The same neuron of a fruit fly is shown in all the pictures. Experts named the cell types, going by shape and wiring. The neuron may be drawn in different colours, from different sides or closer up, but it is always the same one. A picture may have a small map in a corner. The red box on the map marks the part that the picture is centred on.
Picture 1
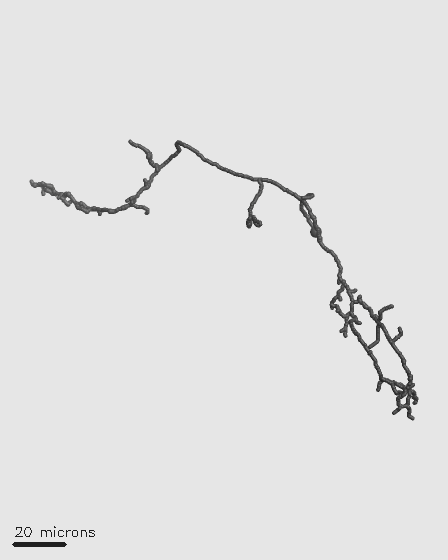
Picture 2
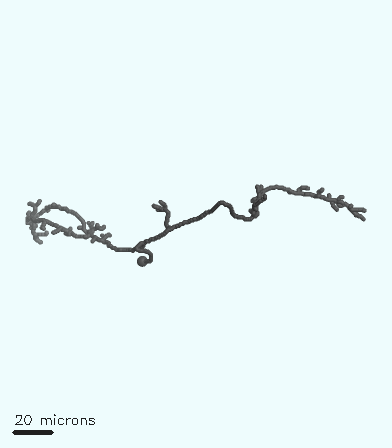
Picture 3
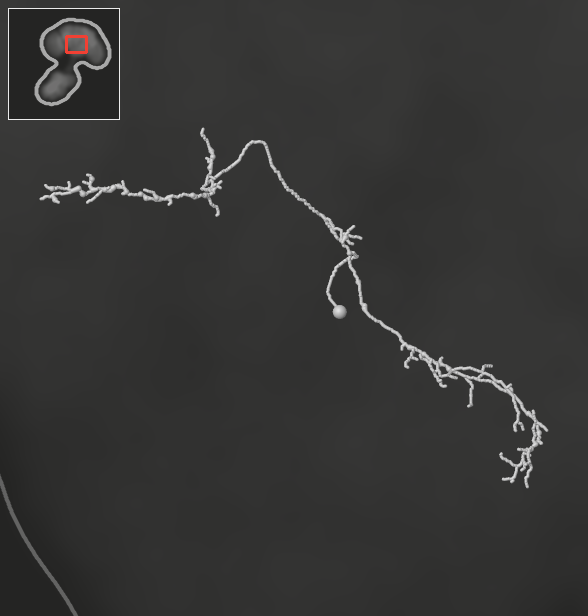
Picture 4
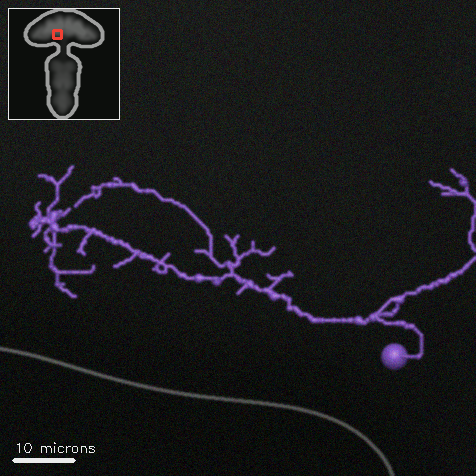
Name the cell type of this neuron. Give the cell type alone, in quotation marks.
"CB1997"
